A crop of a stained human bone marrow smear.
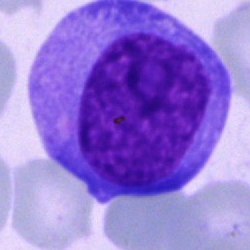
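Blast, the central cell. Its rim of cytoplasm is widest on the left side of the nucleus. Chromatin is finely granular with small scattered darker clumps, and one pale round nucleolus sits up top in the nucleus. Note the small rounded bulge off the cell's lower edge.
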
